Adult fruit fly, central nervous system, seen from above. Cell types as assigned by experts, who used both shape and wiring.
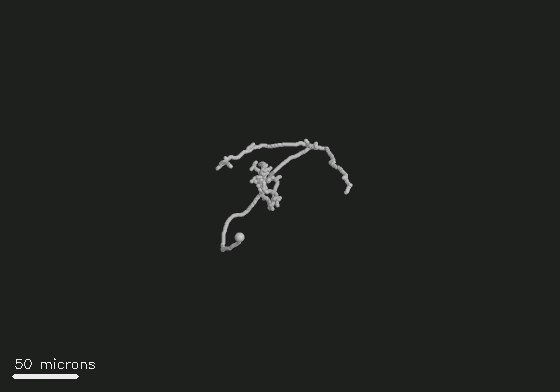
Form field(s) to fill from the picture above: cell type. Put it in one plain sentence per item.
The cell type is FS3_c.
